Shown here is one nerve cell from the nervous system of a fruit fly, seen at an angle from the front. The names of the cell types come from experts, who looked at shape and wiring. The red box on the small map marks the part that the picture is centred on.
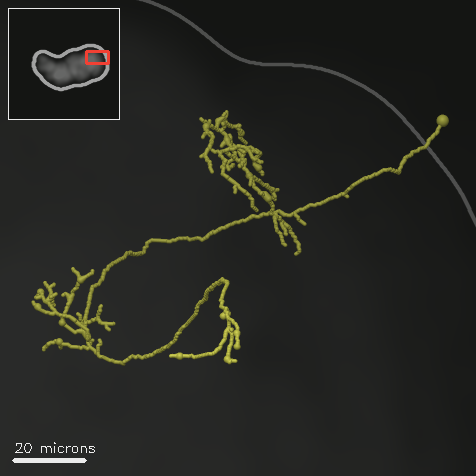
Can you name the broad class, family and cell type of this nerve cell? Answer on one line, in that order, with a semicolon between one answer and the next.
visual projection neuron; MeTu; MeTu4c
